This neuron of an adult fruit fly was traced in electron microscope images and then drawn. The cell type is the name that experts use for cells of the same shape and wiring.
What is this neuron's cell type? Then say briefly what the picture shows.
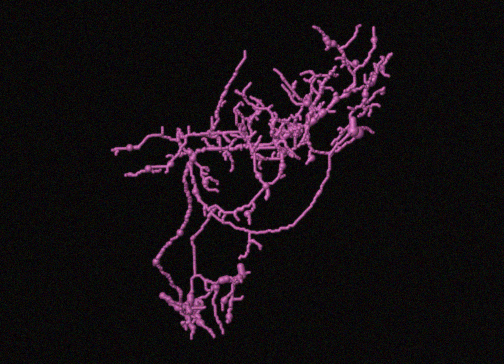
It is of cell type LAL030_b. This is a central-brain intrinsic neuron. The picture shows dozens of branch ends. As drawn here it is about as wide as it is tall.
